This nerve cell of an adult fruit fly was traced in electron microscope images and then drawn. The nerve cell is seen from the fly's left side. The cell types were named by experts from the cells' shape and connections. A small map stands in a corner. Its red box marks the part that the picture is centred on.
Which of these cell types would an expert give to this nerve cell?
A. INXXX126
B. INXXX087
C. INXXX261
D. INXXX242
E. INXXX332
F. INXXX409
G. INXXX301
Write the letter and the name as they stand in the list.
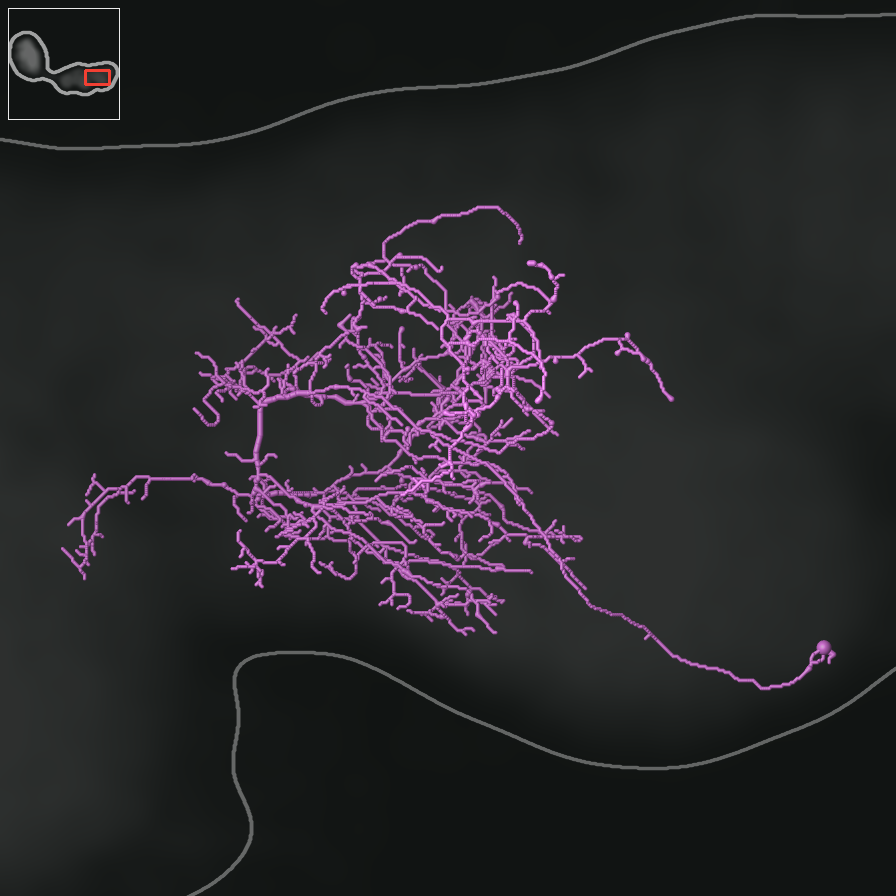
D. INXXX242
